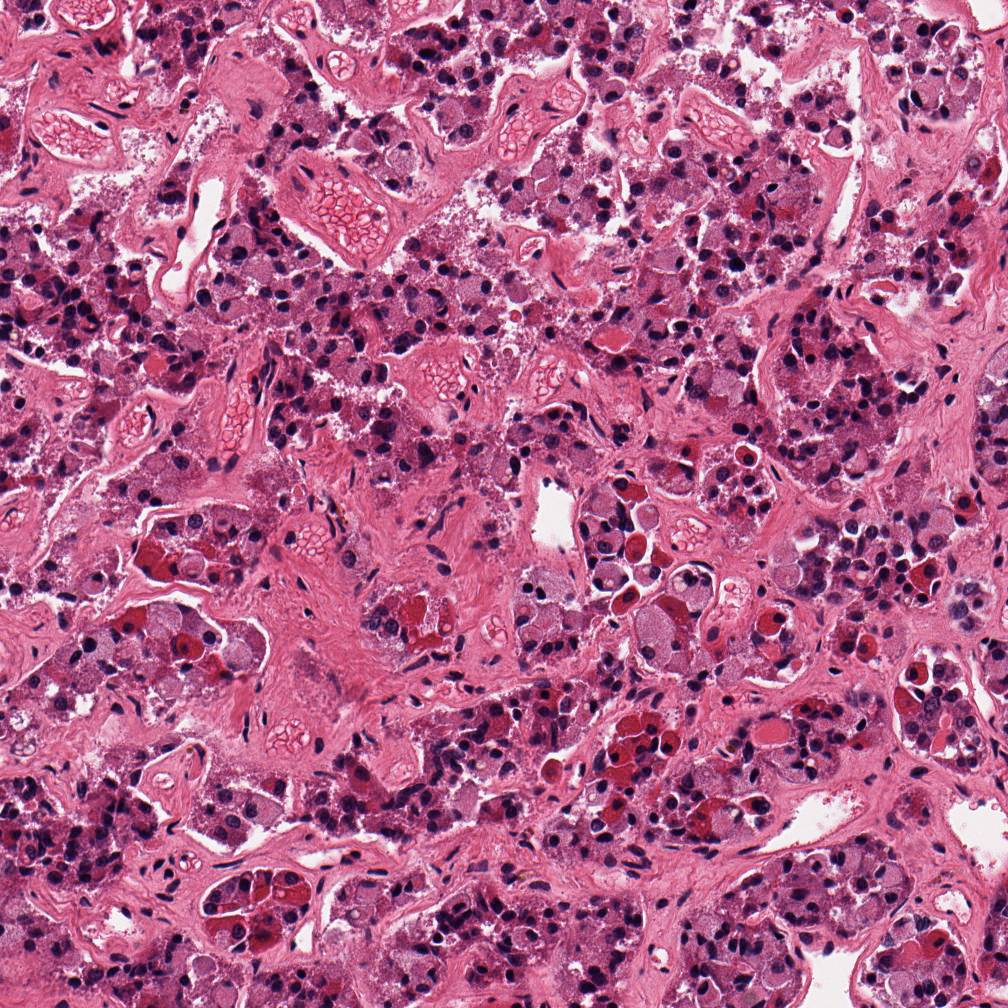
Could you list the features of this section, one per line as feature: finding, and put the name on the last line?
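Arrangement: small nests and cords throughout, parted by bands of pink stroma
Red cells: deep red, strongly eosinophilic cytoplasm, scattered among the nests, most plentiful in the lower half
Pale cells: many others, with pale grey-lilac, finely granular cytoplasm
Stroma: pink collagenous tissue holding scattered spindle-shaped nuclei
Name: pituitary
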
